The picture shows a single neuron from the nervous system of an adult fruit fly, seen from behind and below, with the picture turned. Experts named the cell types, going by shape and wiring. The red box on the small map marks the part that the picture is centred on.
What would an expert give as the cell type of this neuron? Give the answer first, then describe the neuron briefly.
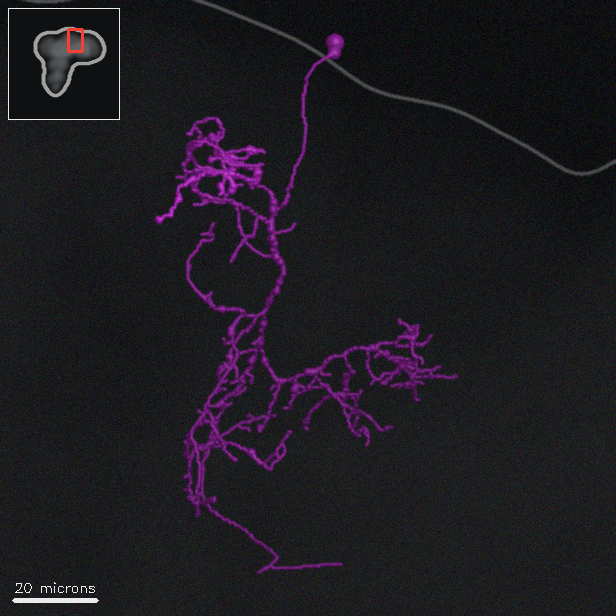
It is of cell type CB2551b. This is a central-brain intrinsic neuron. The cell body is at the top of the picture. By the scale bar it is about 130 microns tall in this view. Dozens of branch ends can be seen.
